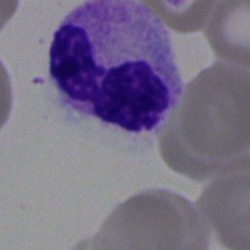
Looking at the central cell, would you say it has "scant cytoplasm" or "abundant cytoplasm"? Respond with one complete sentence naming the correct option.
Its nucleus is set within plentiful cytoplasm.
